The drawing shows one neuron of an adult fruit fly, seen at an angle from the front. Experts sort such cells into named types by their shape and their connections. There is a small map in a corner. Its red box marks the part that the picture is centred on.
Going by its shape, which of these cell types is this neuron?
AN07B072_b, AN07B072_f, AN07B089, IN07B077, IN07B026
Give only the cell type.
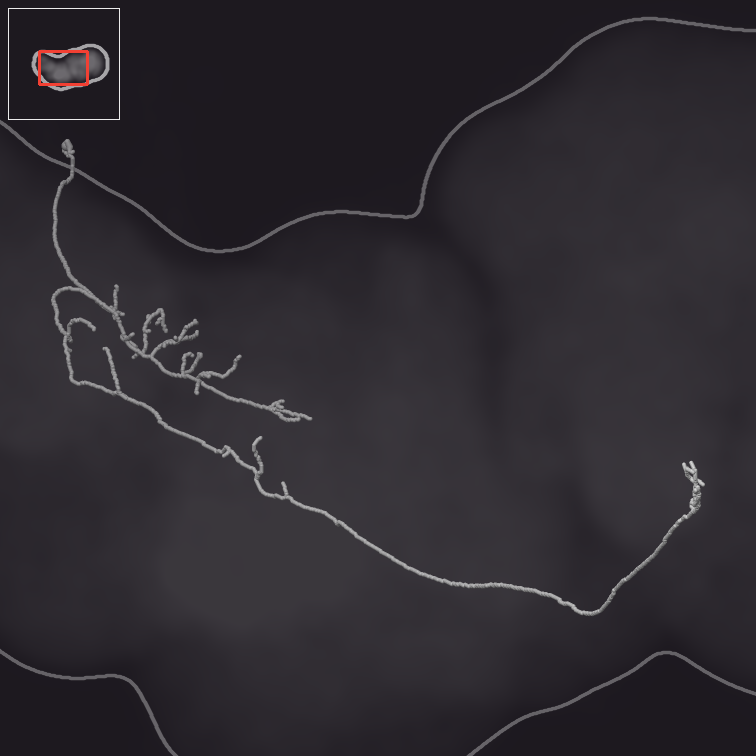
AN07B089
